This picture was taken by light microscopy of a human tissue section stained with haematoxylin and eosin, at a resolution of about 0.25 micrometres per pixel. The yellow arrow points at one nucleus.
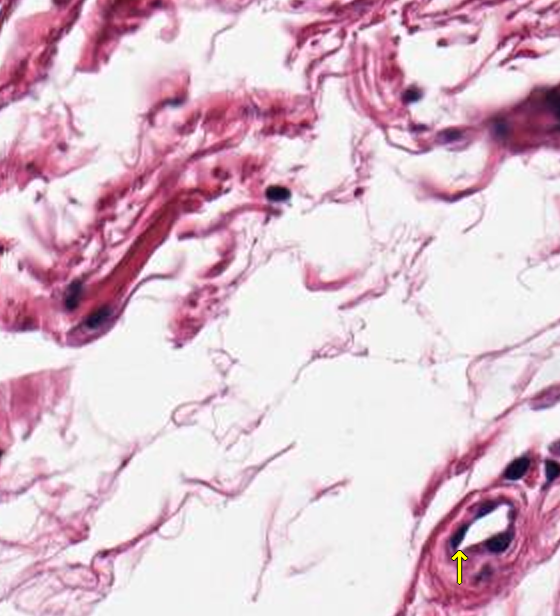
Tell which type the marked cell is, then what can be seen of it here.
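The marked nucleus belongs to an endothelial cell. The nucleus is dark and elongated, curving along the lower-left edge of a small slit-like open lumen. It lies on the inner lining of a small vessel, with the white lumen directly beside it and another dark nucleus on the opposite side of the lumen. Little or no cytoplasm can be made out apart from the nucleus; on its outer side it merges into pink wall tissue. The pink wall around the lumen appears to form concentric layers, and the vessel sits within loose, wavy pink fibres.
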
